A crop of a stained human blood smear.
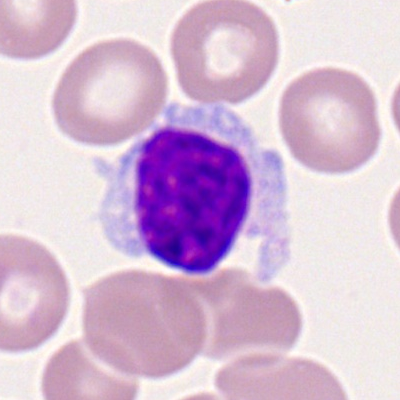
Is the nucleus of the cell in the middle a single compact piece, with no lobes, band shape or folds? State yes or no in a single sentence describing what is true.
Yes, one compact round, oval or kidney-shaped mass makes up the nucleus.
